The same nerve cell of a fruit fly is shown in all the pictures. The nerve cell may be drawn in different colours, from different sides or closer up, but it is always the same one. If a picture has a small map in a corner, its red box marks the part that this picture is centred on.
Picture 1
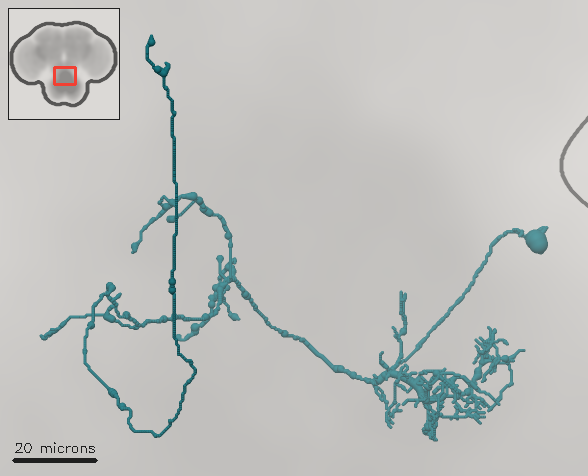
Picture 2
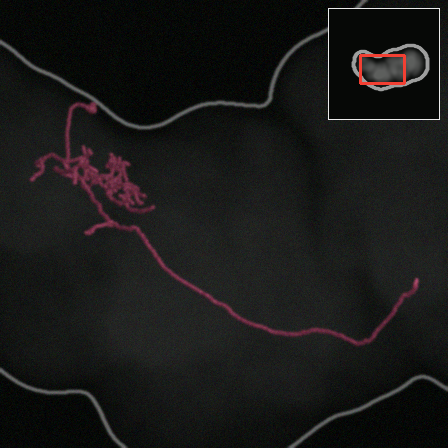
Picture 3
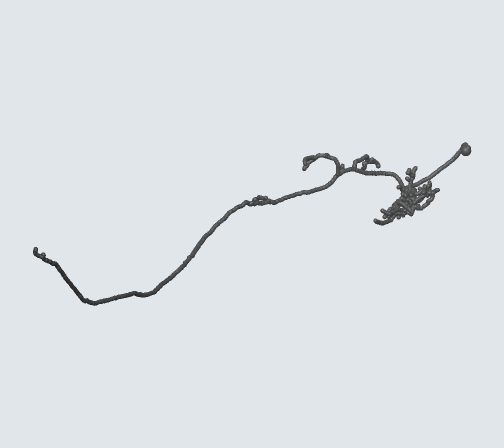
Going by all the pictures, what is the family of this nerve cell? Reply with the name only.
hemilineage 19B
